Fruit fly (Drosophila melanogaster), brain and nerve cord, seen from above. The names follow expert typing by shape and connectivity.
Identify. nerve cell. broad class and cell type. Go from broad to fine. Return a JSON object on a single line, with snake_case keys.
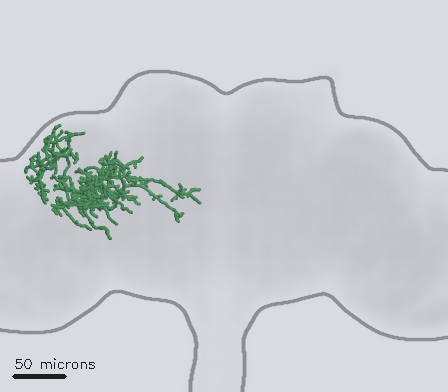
{"broad_class": "central-brain intrinsic neuron", "cell_type": "AVLP398"}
